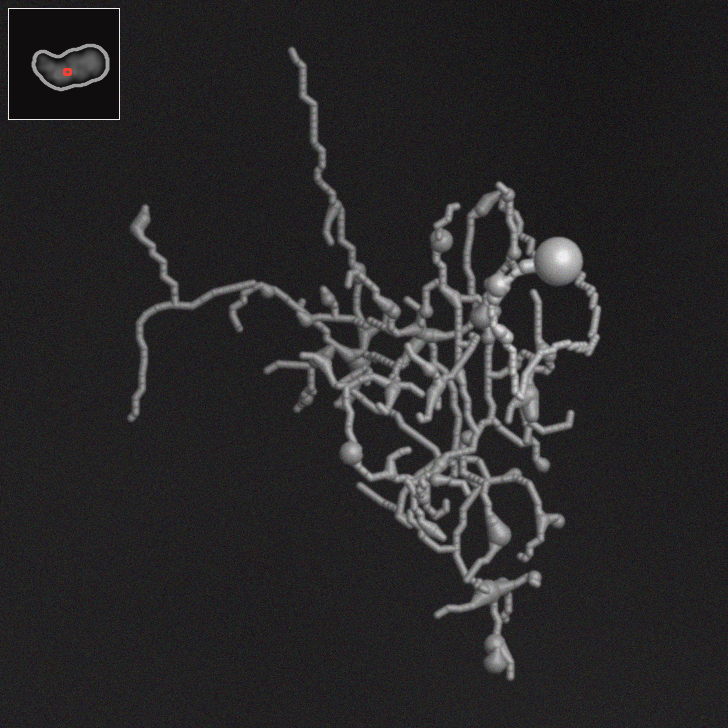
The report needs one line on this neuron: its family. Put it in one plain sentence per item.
The family is Mi.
